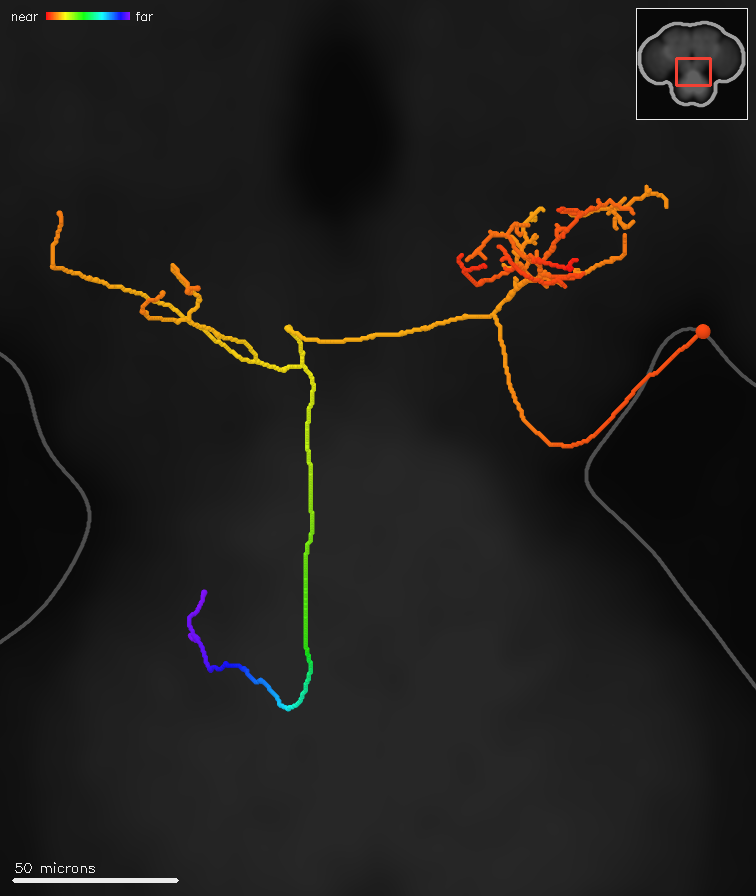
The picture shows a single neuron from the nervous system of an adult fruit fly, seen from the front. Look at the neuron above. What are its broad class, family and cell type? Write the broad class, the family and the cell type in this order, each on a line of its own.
descending neuron
hemilineage LB7
DNg07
